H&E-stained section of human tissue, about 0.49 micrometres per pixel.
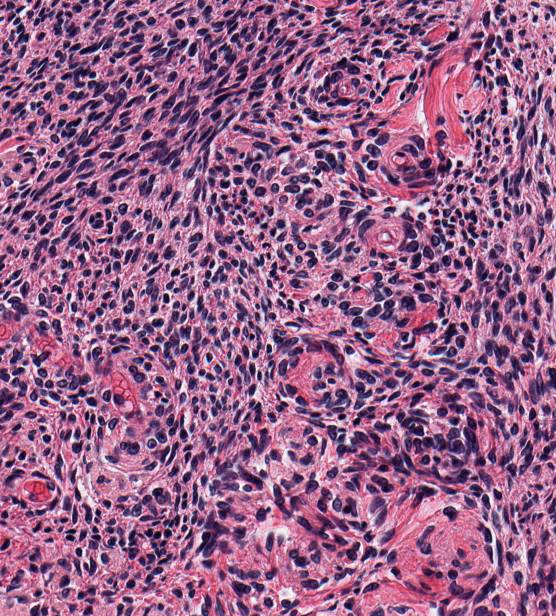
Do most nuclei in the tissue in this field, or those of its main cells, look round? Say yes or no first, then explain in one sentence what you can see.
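No. Most cells are spindle to oval with dark, elongated nuclei and scant cytoplasm.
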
